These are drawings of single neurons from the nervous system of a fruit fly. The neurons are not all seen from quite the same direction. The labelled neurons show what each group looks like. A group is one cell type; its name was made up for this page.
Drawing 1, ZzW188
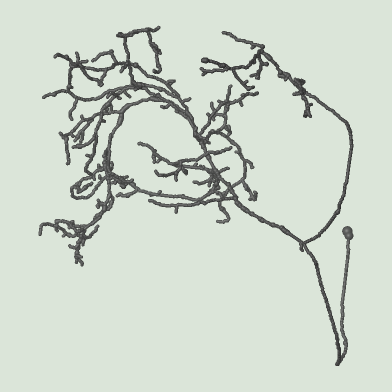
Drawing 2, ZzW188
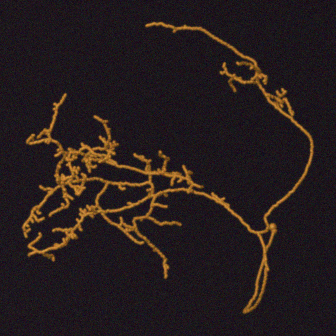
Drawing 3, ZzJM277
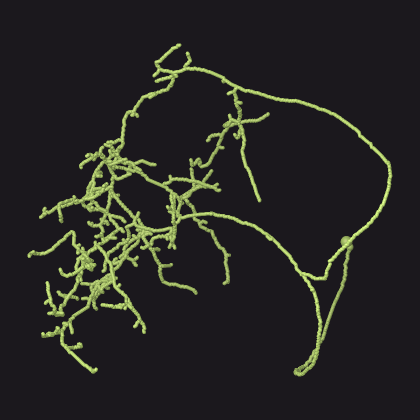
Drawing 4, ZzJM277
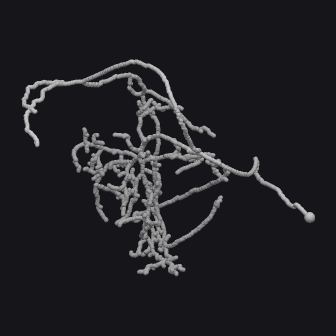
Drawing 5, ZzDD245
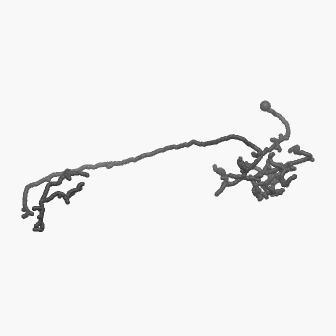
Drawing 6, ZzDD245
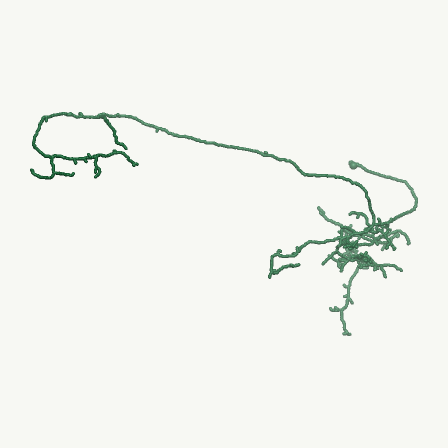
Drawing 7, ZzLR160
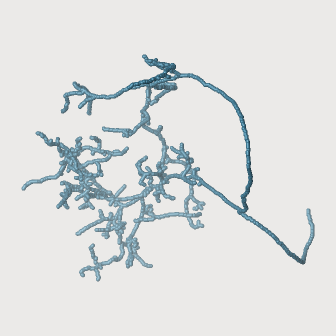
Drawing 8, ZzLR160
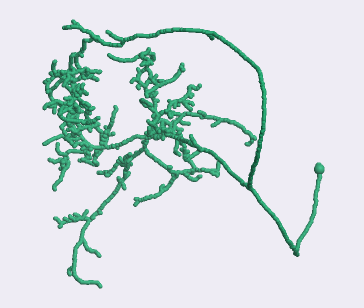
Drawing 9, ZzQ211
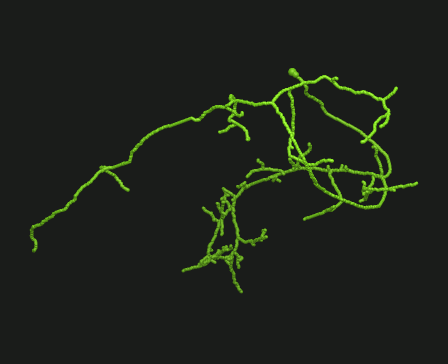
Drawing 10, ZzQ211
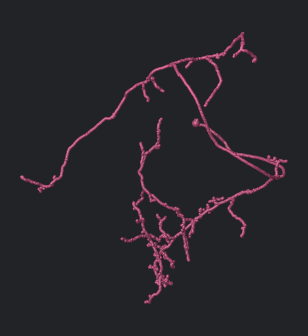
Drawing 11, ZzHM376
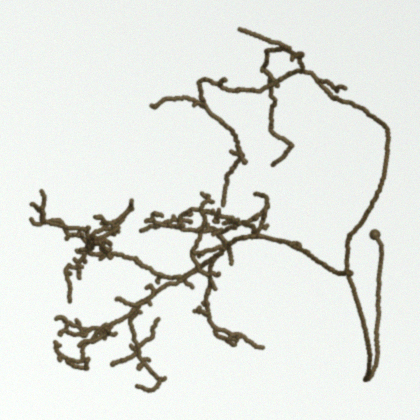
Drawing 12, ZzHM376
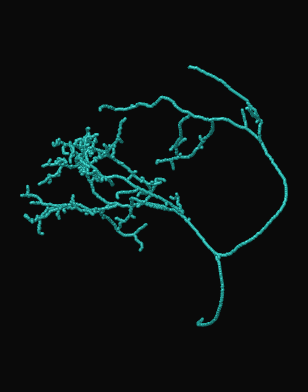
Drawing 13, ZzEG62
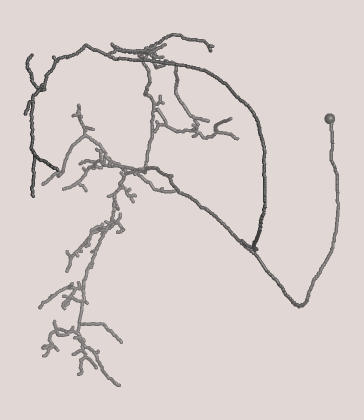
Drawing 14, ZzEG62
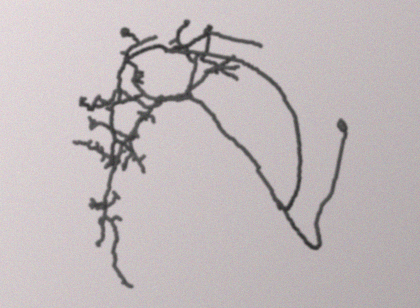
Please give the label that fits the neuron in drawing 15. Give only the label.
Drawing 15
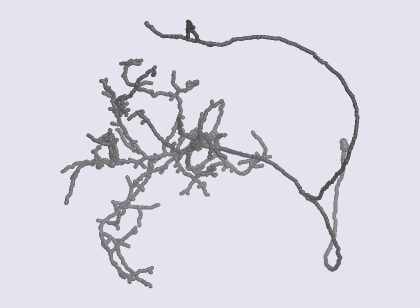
ZzLR160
